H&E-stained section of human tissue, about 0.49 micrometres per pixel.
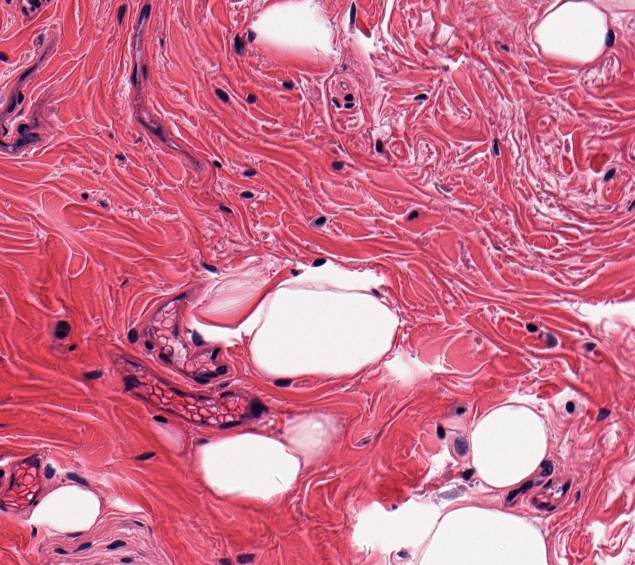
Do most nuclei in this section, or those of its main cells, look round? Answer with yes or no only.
No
